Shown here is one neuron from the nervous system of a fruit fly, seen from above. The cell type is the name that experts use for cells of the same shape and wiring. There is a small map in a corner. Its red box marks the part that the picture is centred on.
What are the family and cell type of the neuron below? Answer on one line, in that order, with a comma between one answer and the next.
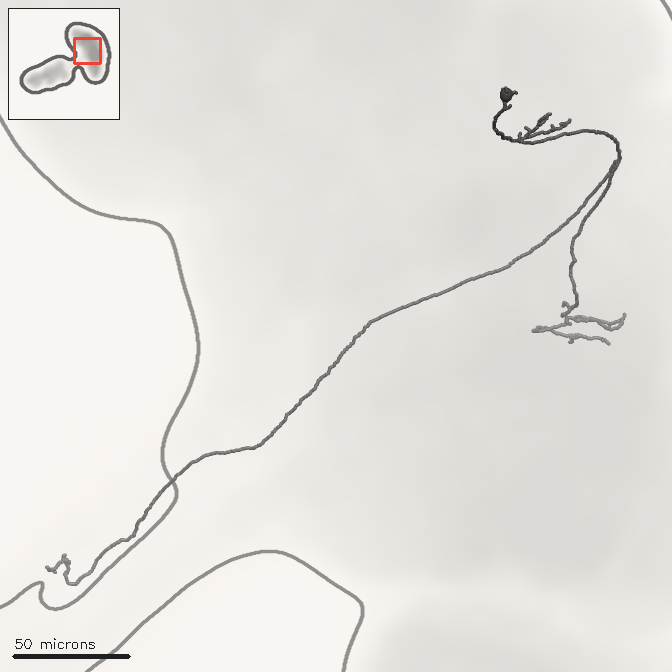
PI, PI3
